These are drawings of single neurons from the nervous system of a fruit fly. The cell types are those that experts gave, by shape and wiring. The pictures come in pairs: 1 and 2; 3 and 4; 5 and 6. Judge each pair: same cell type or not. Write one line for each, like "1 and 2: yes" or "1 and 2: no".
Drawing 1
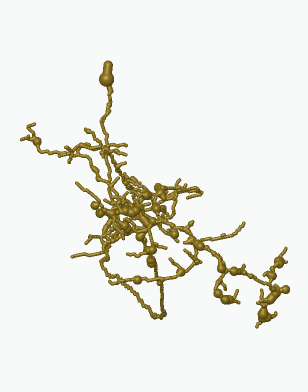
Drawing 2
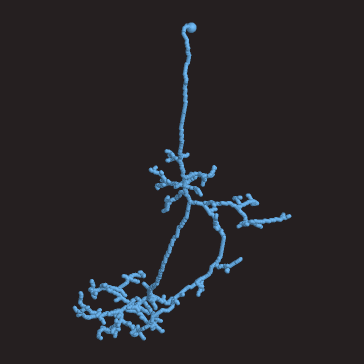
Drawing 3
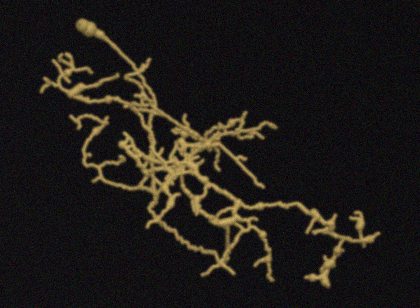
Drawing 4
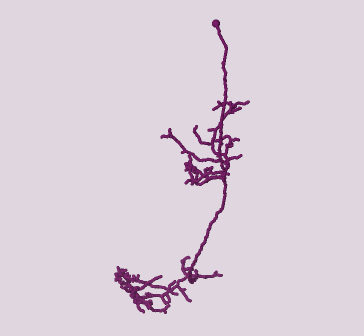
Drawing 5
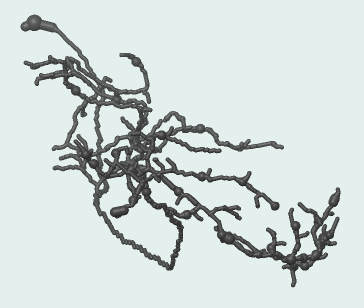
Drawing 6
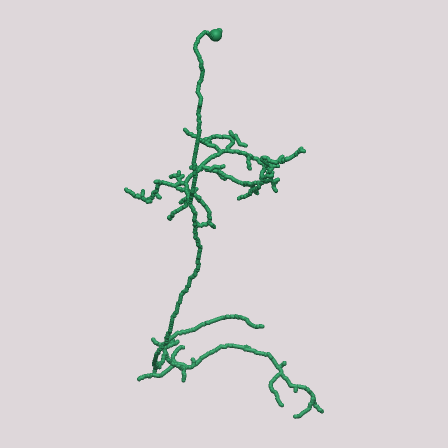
1 and 2: yes
3 and 4: yes
5 and 6: no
